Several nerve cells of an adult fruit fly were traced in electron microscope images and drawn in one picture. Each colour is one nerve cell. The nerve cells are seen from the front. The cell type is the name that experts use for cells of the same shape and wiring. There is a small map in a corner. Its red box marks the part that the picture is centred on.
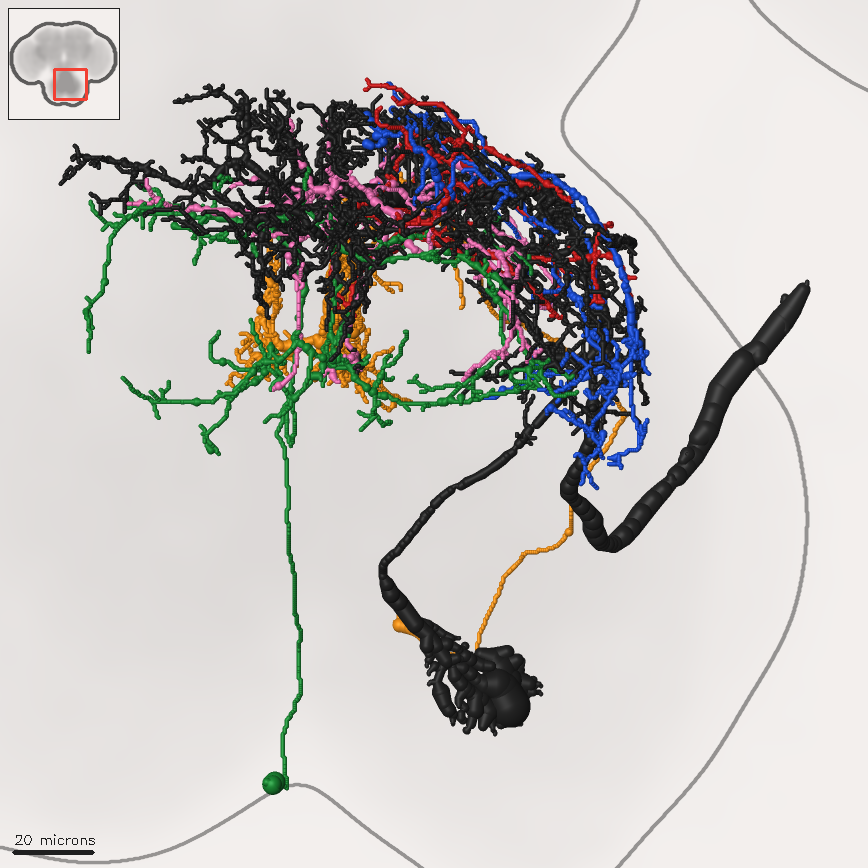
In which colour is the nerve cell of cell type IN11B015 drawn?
blue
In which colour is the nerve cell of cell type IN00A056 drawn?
green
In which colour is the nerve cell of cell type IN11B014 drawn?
pink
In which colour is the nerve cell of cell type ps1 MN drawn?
black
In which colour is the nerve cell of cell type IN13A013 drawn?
orange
